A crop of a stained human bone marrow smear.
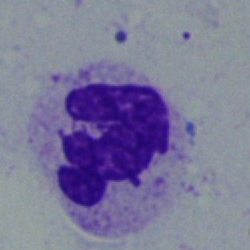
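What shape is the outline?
Roughly round, with a smooth edge.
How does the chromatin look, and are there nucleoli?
Dark purple, dense and clumped, and I can see no nucleoli.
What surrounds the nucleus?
A wide rim of pale greyish-lilac cytoplasm.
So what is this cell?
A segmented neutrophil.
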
